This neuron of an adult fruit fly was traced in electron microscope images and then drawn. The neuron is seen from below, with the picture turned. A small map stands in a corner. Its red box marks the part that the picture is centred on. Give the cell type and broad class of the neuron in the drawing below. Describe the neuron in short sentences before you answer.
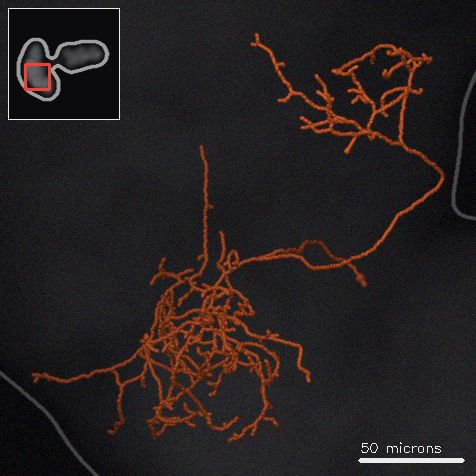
It lies in the brain. The cell body is on the right of the picture. The picture shows dozens of branch ends. The cell type is AVLP709m. Its broad class is central-brain intrinsic neuron.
